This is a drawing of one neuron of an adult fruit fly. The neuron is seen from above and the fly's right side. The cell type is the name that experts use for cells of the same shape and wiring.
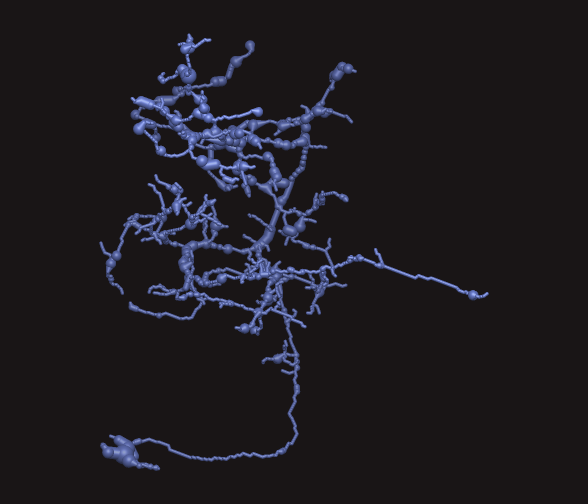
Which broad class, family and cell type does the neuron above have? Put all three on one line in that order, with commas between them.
nerve-cord intrinsic neuron, hemilineage 13B, IN13B053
